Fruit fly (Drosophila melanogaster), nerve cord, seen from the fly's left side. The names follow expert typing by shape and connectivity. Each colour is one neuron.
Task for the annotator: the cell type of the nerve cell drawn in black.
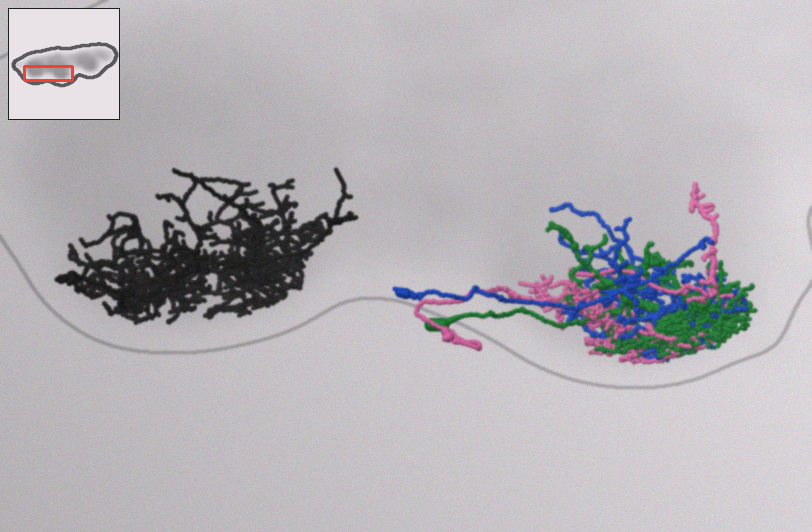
IN13B021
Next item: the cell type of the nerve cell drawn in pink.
IN14A015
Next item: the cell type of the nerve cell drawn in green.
IN13B014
